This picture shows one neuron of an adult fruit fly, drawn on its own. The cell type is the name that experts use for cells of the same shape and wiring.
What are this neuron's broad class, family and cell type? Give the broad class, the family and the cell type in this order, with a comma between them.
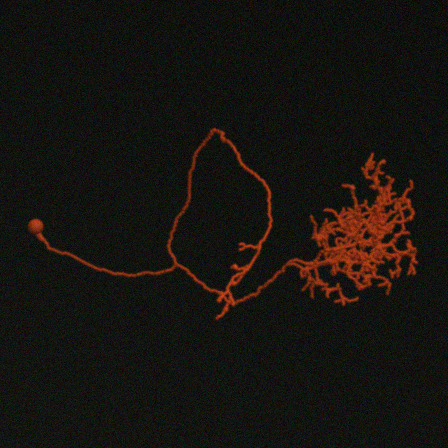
visual projection neuron, LC, LC20b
